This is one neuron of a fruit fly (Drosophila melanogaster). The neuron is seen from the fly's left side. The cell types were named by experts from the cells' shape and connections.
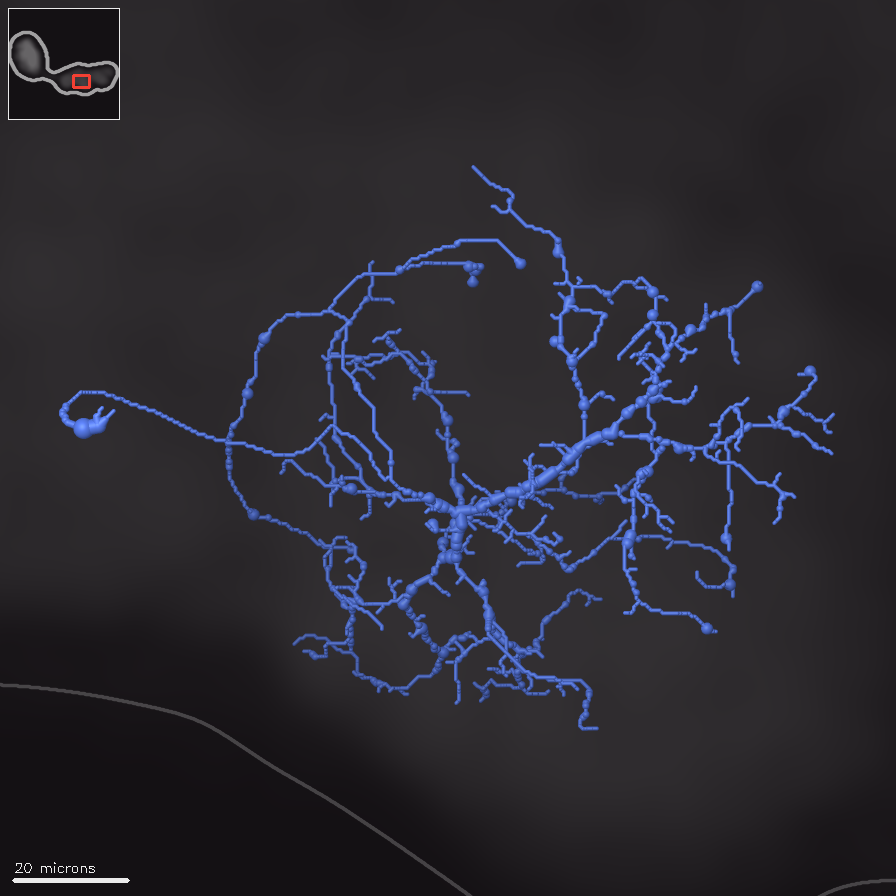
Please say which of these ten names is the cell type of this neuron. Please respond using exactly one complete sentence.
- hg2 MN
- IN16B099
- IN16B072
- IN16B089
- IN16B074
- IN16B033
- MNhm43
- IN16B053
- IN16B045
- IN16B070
It is the cell type IN16B074 to which this neuron belongs.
